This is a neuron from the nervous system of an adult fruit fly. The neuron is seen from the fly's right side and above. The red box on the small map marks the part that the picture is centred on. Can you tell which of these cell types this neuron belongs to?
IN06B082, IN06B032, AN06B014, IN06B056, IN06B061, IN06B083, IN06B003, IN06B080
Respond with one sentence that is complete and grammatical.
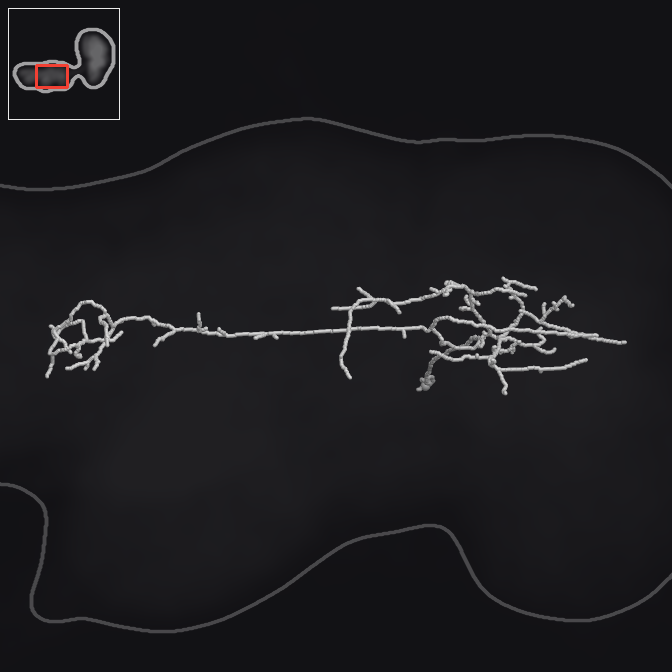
This neuron is classified under the cell type IN06B082.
